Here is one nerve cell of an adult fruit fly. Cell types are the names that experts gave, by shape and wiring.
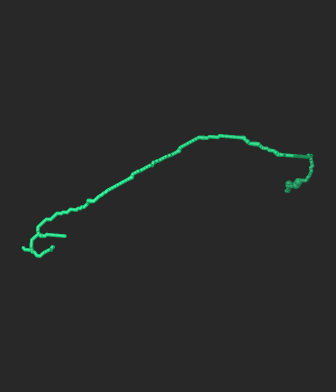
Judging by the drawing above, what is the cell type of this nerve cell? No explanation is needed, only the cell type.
BM_InOm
